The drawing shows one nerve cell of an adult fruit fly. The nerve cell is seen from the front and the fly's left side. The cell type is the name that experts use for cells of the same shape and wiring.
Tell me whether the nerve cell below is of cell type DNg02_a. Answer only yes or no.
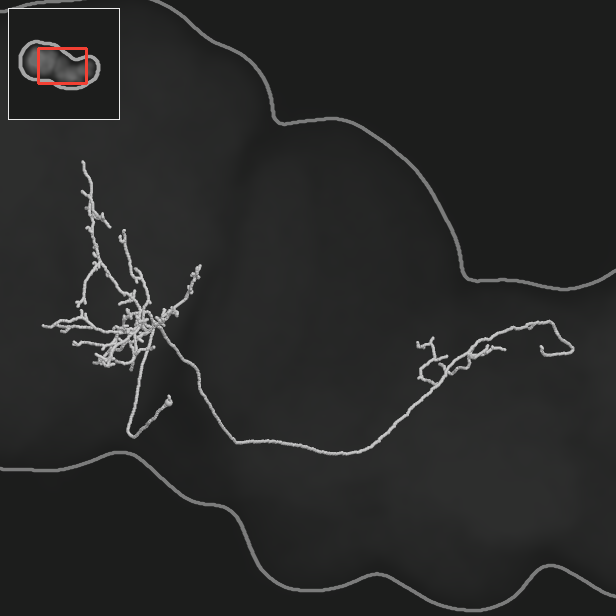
yes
